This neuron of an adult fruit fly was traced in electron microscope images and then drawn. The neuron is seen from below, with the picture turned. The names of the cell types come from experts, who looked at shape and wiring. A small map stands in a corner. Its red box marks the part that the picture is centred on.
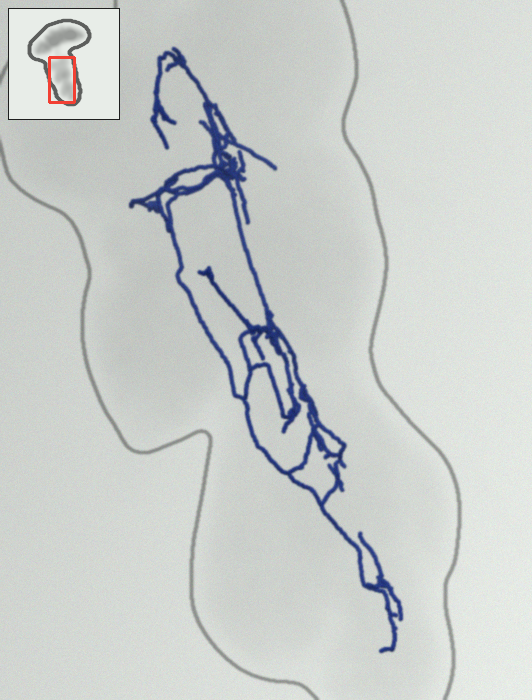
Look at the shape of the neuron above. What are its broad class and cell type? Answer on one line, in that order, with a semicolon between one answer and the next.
nerve-cord intrinsic neuron; INXXX204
